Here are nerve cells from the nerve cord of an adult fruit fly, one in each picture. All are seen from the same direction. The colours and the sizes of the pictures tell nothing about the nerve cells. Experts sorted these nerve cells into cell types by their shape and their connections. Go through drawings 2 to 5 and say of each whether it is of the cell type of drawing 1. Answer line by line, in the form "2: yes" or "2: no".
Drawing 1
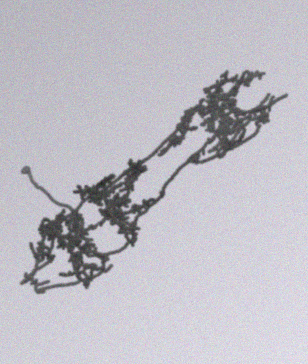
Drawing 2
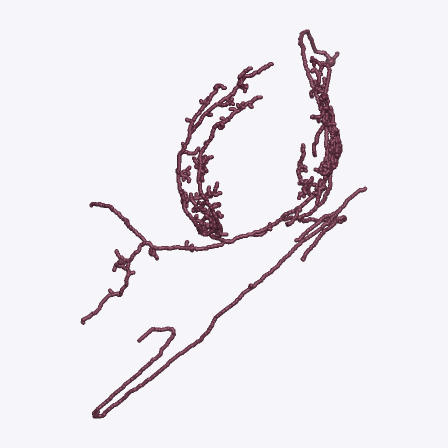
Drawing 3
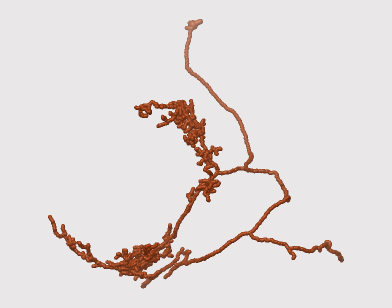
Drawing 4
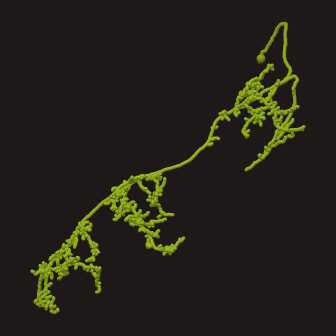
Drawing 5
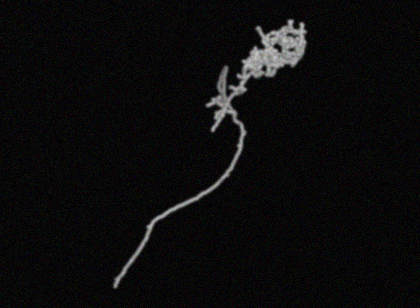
2: no
3: no
4: yes
5: no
